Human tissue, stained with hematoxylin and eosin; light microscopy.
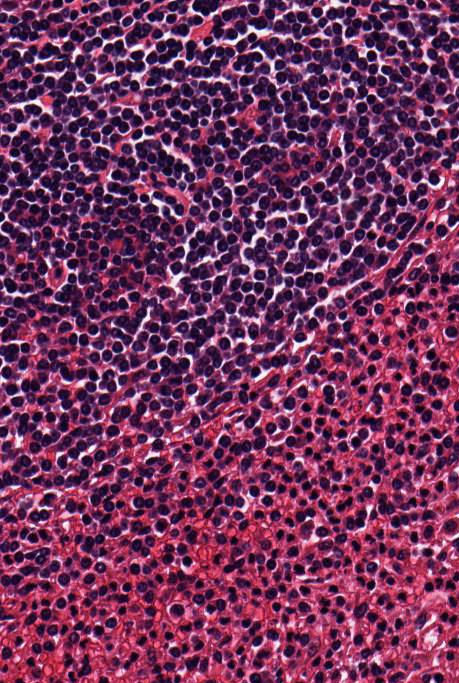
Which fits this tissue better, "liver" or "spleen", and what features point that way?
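This is spleen. First check: the upper region is a crowded sheet of small lymphocytes with round dark nuclei and scant cytoplasm.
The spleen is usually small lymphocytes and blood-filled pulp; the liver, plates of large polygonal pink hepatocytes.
Next, a diagonal boundary sets it off from a red-staining lower region. Nowhere in the field are epithelium, glands or fat cells.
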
